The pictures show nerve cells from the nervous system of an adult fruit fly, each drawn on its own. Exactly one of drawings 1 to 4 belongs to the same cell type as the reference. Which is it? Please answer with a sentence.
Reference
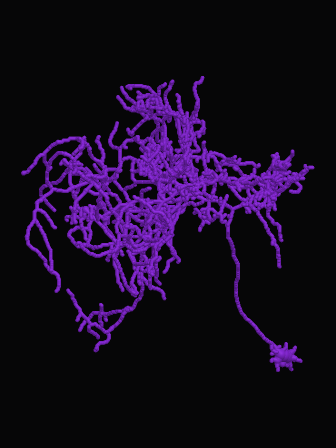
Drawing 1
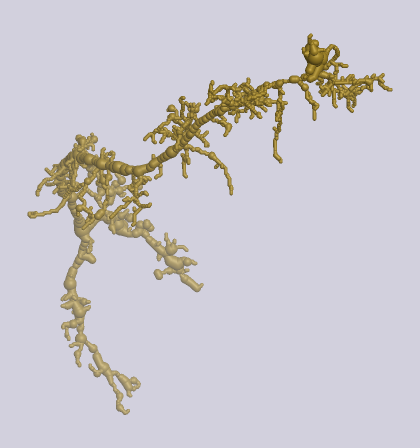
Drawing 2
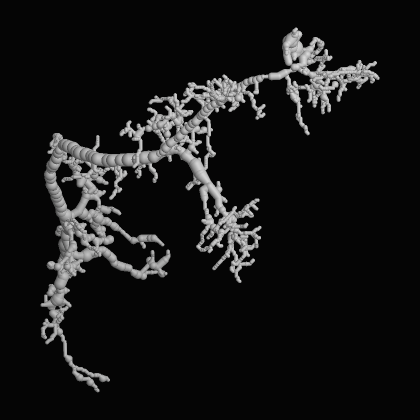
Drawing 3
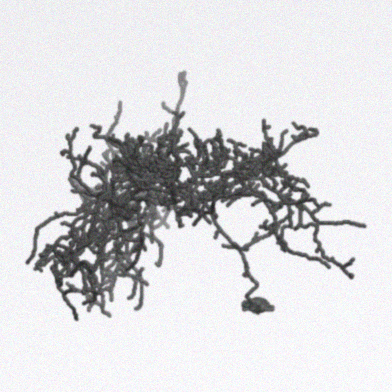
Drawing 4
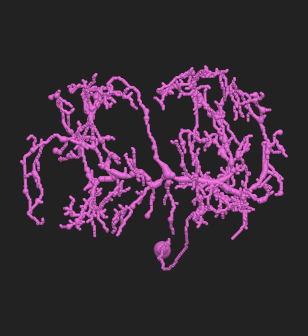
Drawing 3 is of the same cell type.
